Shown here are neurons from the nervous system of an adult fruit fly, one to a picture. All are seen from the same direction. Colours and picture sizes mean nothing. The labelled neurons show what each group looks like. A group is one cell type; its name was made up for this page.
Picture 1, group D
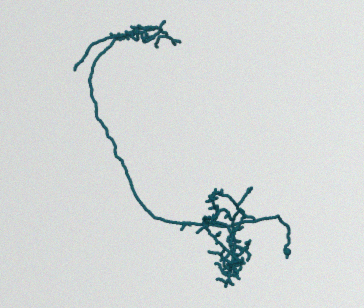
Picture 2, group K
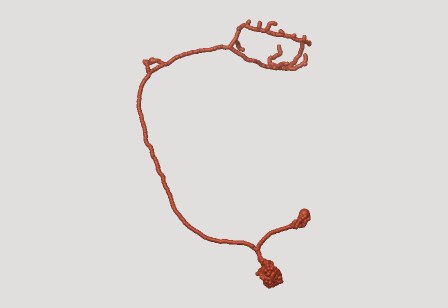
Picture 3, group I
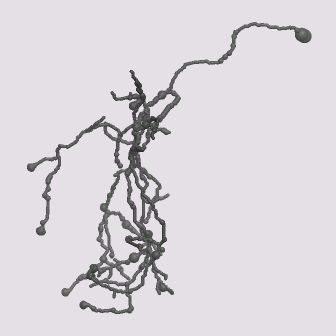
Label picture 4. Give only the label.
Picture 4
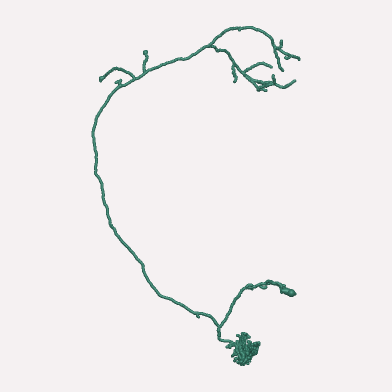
group K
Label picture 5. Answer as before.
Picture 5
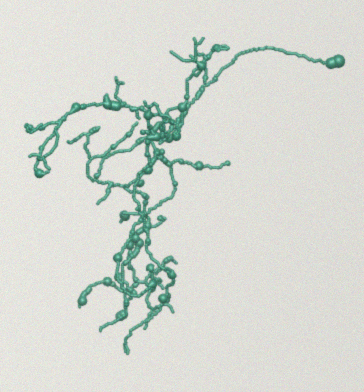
group I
